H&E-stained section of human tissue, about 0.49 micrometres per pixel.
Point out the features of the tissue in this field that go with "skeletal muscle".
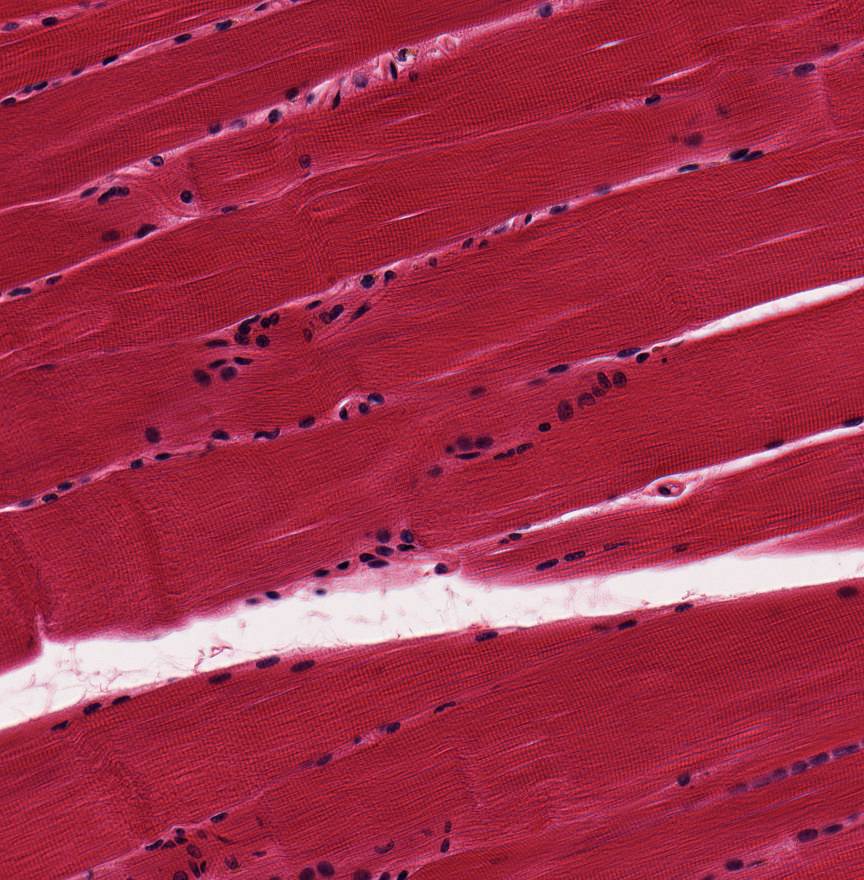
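Tissue: skeletal muscle. Consistent: nuclei at fibre edges, not centres.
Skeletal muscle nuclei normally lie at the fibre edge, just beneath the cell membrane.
Nuclei dark, elongated, parallel to fibres. Fibre cytoplasm deep, even red. Connective tissue between fibres scant, thin strands only.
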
